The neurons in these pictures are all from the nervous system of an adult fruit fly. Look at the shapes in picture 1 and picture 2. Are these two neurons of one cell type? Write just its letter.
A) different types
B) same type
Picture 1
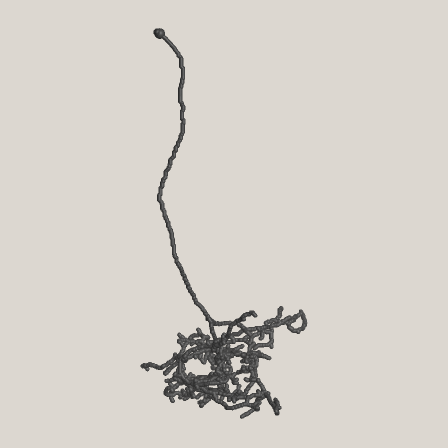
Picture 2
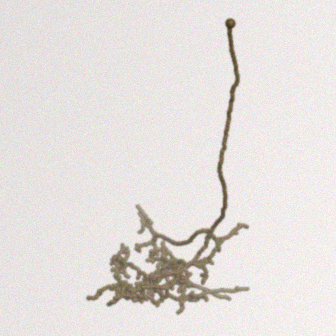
B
